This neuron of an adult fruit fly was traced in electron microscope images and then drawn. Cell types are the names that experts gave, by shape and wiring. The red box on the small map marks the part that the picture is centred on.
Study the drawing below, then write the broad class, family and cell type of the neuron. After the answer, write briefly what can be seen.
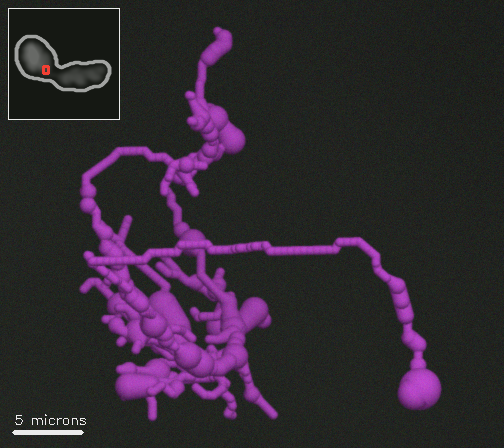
This is an optic-lobe intrinsic neuron. Its family is T. Its cell type is T4b. The cell body is at the lower right of the picture. By the scale bar it is about 30 microns tall in this view.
